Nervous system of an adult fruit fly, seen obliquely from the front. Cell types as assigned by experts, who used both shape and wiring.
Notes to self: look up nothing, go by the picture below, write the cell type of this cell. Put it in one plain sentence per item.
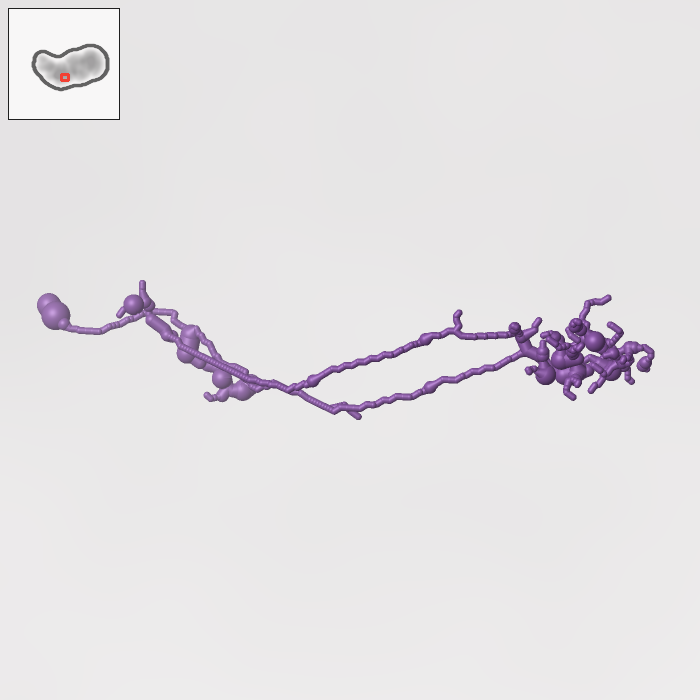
The cell type is T5d.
